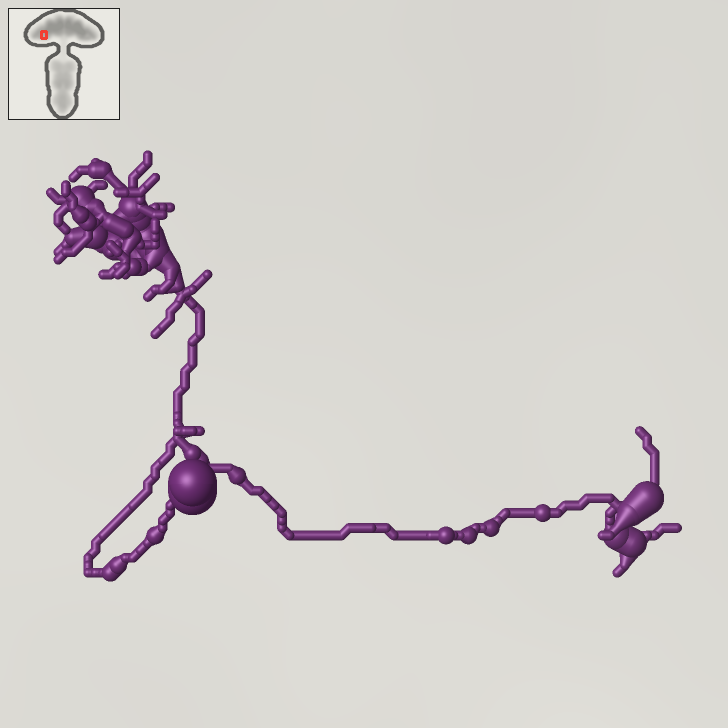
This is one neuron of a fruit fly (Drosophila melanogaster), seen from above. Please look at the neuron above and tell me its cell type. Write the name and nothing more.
T3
